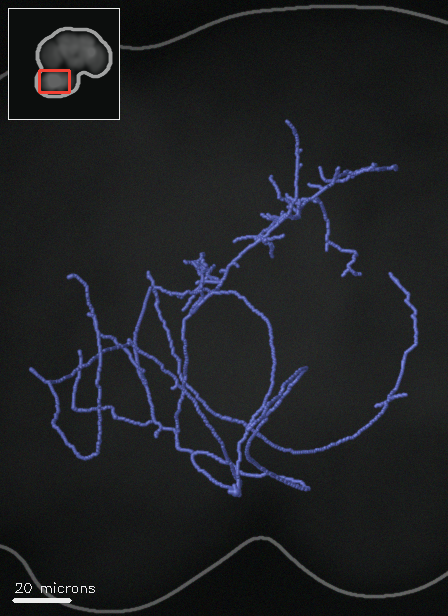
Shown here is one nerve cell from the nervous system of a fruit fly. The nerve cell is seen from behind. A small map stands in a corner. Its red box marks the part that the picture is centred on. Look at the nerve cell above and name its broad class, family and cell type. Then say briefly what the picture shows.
It is a nerve-cord intrinsic neuron. The family is hemilineage 12B. It is of cell type IN12B044_e. Its cell body lies at the bottom of the picture. From left to right in the picture it spans about 140 microns. The picture shows dozens of branch ends.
